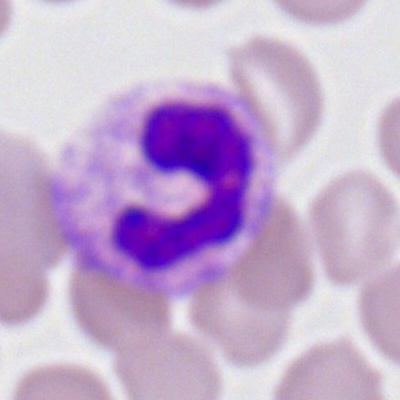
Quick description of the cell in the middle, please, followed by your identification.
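I'd call the outline roughly round. The nucleus is one curved band, shaped like a letter C, and its hollow opens toward the left side of the cell. The cytoplasm looks pale pinkish-lilac. So this is a band neutrophil.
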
